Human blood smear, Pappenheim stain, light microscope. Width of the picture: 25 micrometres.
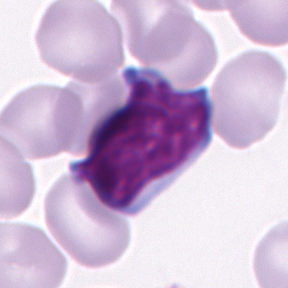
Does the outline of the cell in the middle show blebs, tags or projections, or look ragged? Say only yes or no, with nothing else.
Yes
